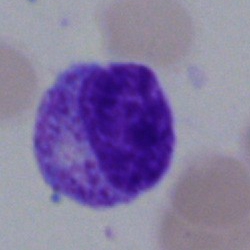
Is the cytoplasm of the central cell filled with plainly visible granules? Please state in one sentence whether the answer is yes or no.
Yes, the cell's cytoplasm contains many granules that can be seen.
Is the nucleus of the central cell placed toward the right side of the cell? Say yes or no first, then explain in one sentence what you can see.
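Yes. The nucleus sits off-centre toward the right side of the cell.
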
